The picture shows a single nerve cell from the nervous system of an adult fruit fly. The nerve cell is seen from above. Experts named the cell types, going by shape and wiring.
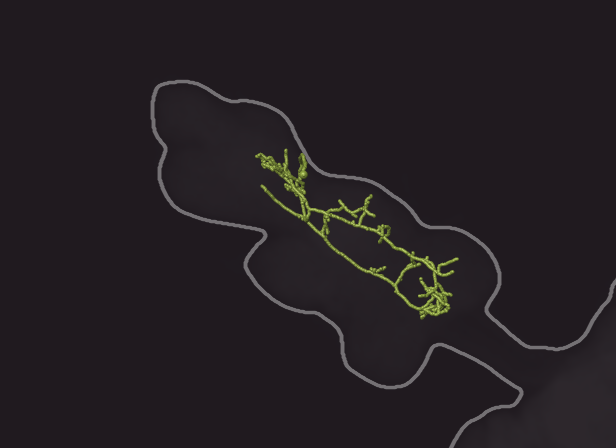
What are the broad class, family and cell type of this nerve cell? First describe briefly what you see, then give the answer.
The cell body can be seen in the middle of the picture. In this view it is about as wide as it is tall. This is a nerve-cord intrinsic neuron. The family is hemilineage 17A. It is of cell type IN17A053.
